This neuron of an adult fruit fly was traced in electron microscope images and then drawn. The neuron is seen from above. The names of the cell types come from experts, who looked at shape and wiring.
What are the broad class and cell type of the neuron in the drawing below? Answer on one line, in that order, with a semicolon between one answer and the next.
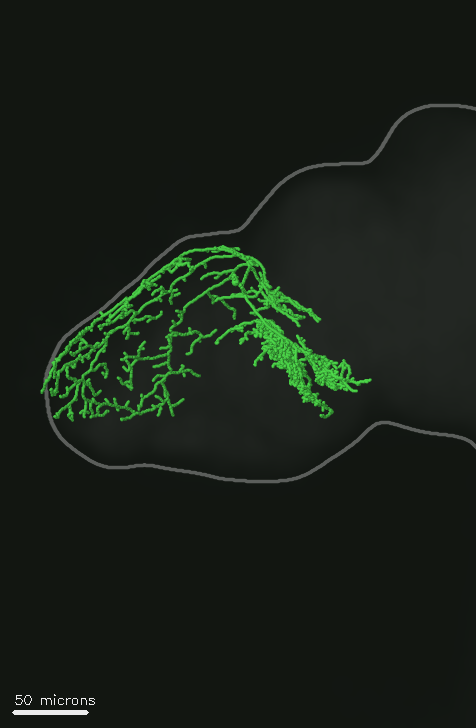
visual centrifugal neuron; aMe30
